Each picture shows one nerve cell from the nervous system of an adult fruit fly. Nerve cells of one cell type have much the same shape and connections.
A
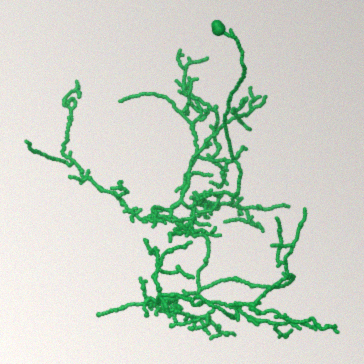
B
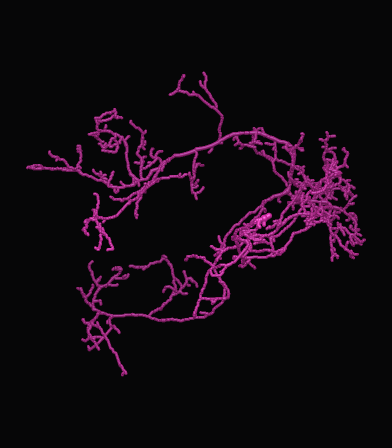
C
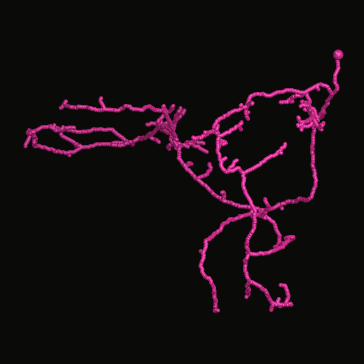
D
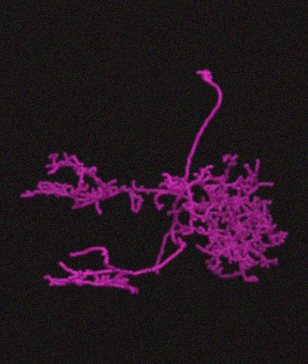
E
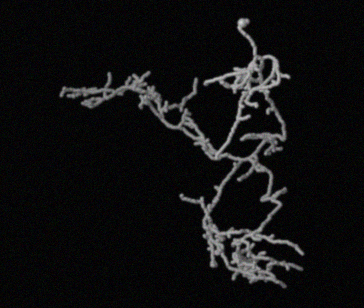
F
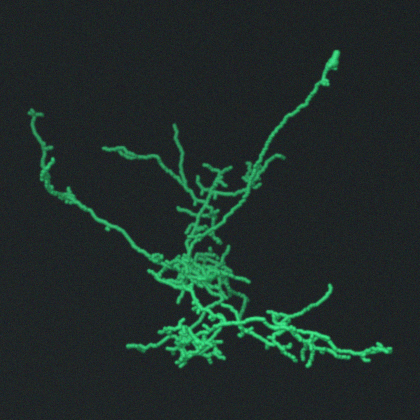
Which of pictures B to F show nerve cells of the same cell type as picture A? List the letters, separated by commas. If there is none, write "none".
F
